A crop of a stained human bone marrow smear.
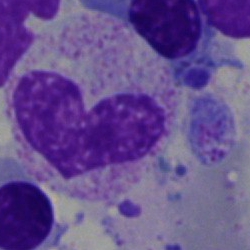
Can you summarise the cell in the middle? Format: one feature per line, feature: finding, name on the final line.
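Nucleus: heart-shaped, notched along its upper edge
Chromatin: dense, dark purple, small pale flecks
Cytoplasm: abundant, pale greyish-lilac
Granules: numerous, pinkish-purple, scattered throughout the cytoplasm
Name: band neutrophil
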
